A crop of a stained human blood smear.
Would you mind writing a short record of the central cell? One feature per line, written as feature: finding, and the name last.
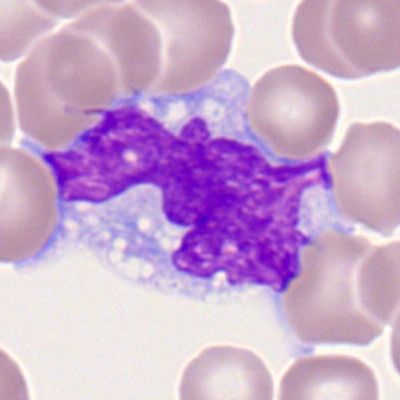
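Nucleus: single irregular, folded mass stretching across the cell from left to right
Cytoplasm: plentiful, pale grey-blue
Vacuoles: many, small and clear, in the cytoplasm
Widest cytoplasm: below and to the left of the nucleus
Name: monocyte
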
